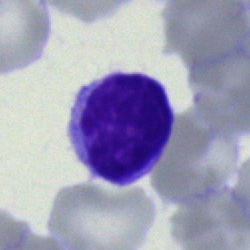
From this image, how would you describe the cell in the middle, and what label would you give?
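Starting with the outline, I'd call it round and smooth. The cytoplasm is only a thin rim, pale blue, and it seems widest on the left side. Inside, the chromatin is dense and dark purple, clumped quite coarsely. So this cell is a lymphocyte.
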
